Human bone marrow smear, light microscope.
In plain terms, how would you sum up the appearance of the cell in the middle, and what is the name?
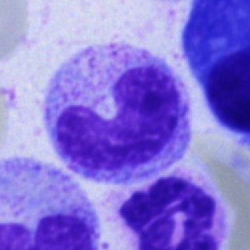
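Nucleus kidney-shaped; deep notch opens toward top of cell. No nucleoli visible. Cytoplasm pale lilac-blue, no vacuoles. Band neutrophil.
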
